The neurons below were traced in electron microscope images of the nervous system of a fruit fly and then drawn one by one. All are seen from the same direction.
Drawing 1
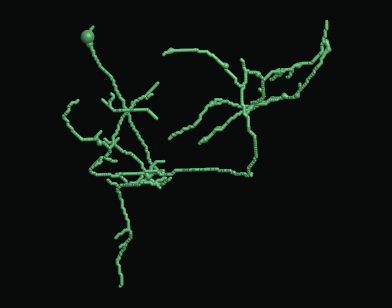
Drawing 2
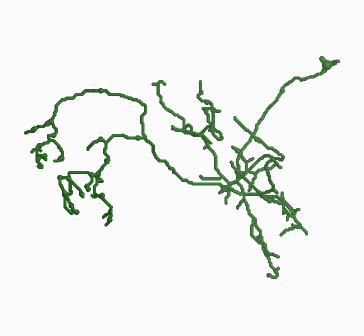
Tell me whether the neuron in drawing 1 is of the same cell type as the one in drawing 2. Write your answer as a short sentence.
They are of different cell types.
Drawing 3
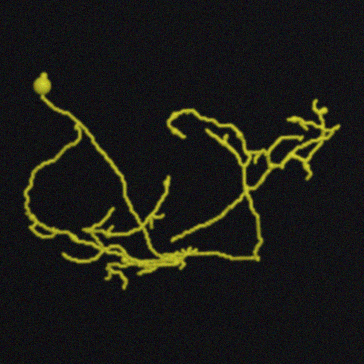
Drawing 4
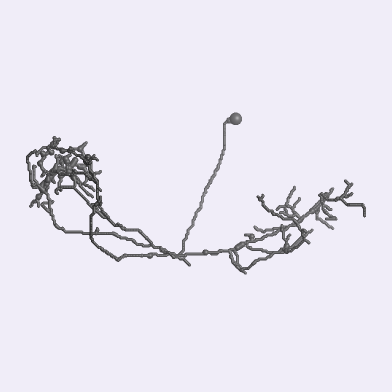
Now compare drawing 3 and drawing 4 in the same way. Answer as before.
They are of different cell types.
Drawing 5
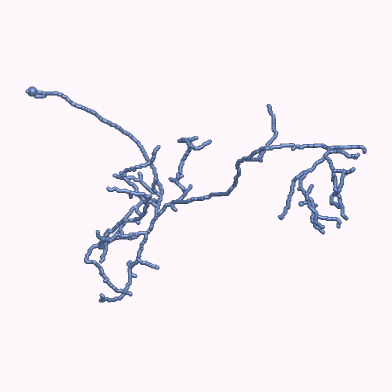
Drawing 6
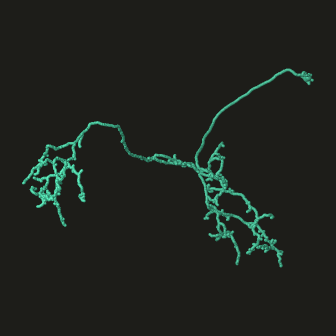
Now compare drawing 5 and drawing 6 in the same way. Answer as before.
They are of the same cell type.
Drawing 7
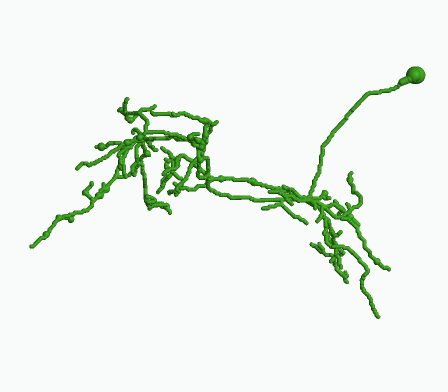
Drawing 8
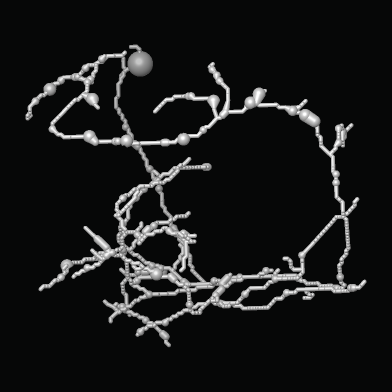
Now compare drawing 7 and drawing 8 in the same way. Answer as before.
They are of different cell types.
